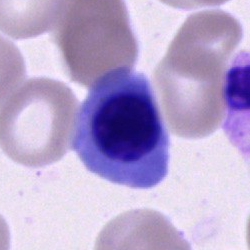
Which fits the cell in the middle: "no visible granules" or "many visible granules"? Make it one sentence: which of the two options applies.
What its cytoplasm shows is an absence of visible granules.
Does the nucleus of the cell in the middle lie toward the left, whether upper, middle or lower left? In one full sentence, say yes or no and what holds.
No, the nucleus is shifted toward the right rather than the left.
